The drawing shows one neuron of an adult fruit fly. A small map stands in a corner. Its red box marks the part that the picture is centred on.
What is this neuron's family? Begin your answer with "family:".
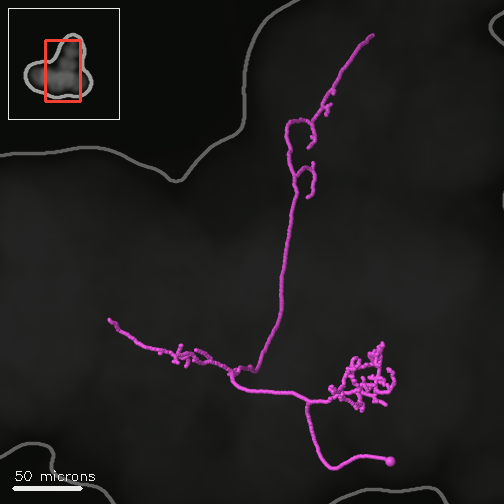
family: hemilineage LB7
